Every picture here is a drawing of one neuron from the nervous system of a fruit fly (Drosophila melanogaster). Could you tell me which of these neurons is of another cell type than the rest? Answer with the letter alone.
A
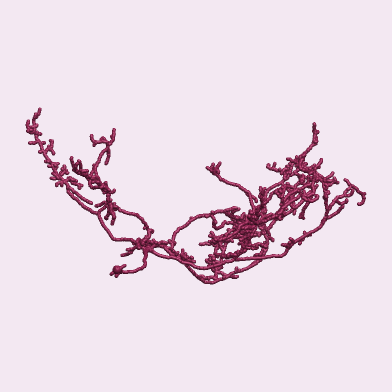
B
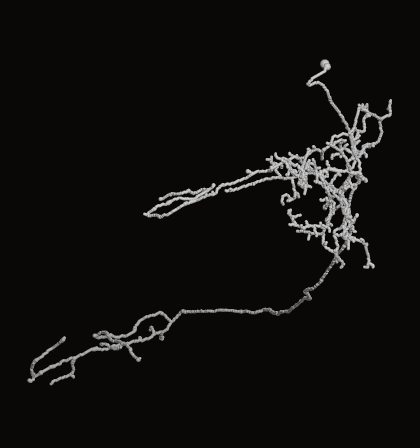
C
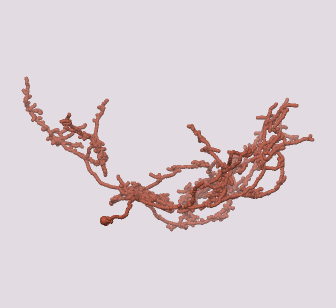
B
